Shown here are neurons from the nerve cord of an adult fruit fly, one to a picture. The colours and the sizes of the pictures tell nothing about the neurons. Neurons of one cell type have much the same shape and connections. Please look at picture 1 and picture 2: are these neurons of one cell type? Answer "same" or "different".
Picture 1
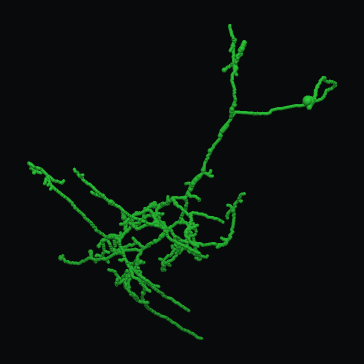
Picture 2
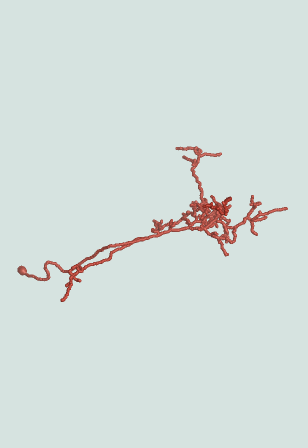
same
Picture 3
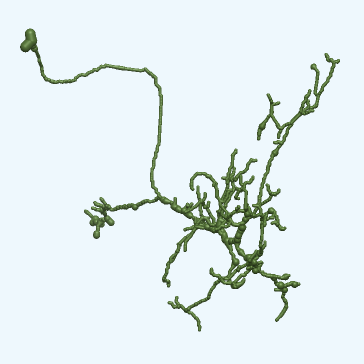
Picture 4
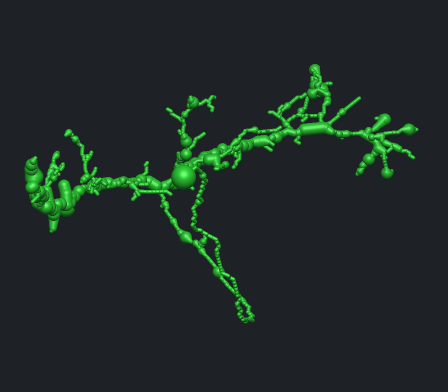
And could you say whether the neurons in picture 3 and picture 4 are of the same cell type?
different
